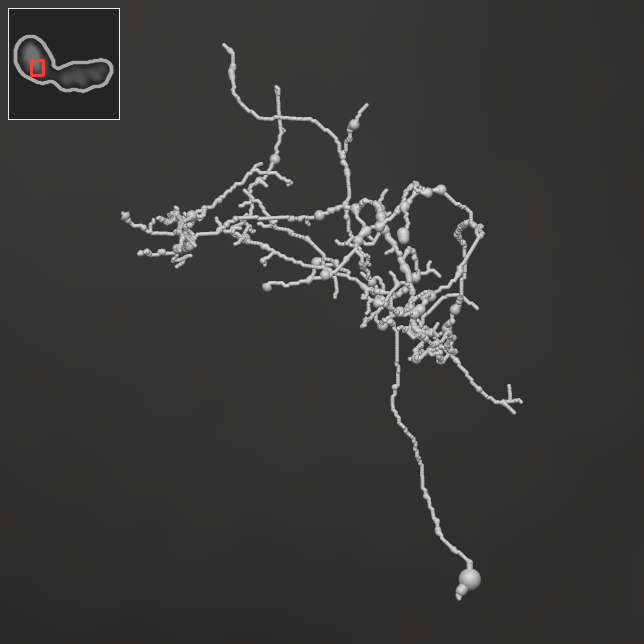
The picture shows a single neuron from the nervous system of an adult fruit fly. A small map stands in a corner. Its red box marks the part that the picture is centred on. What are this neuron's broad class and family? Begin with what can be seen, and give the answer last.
Its cell body lies at the lower right of the picture. The picture shows dozens of branch ends. It is a central-brain intrinsic neuron. Its family is hemilineage LB3.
